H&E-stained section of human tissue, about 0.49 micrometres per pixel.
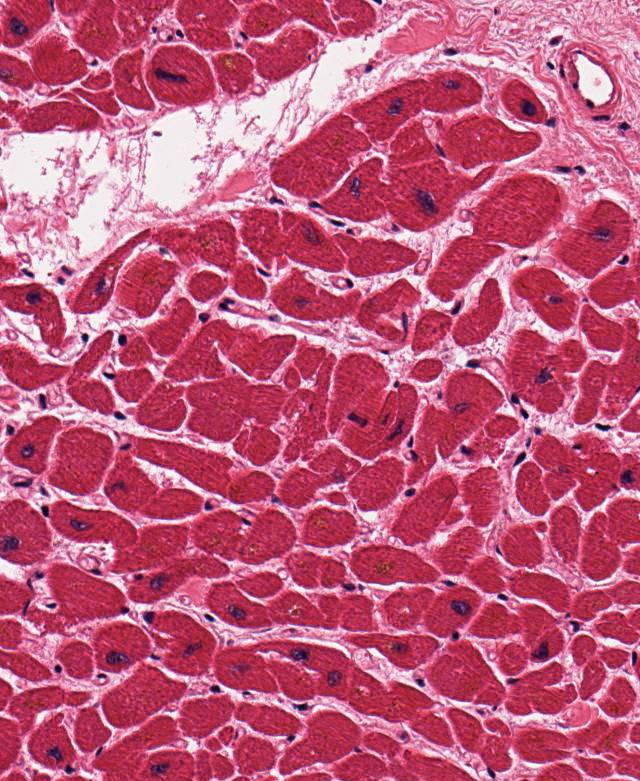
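Left ventricle of the heart, haematoxylin and eosin. Muscle fibres, cut mainly in cross or oblique section, fill most of the field, each with its nucleus in the centre. Small yellow-brown granules lie in the cytoplasm beside some central nuclei. Thin strands of pale connective tissue with small dark elongated nuclei separate the fibres.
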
